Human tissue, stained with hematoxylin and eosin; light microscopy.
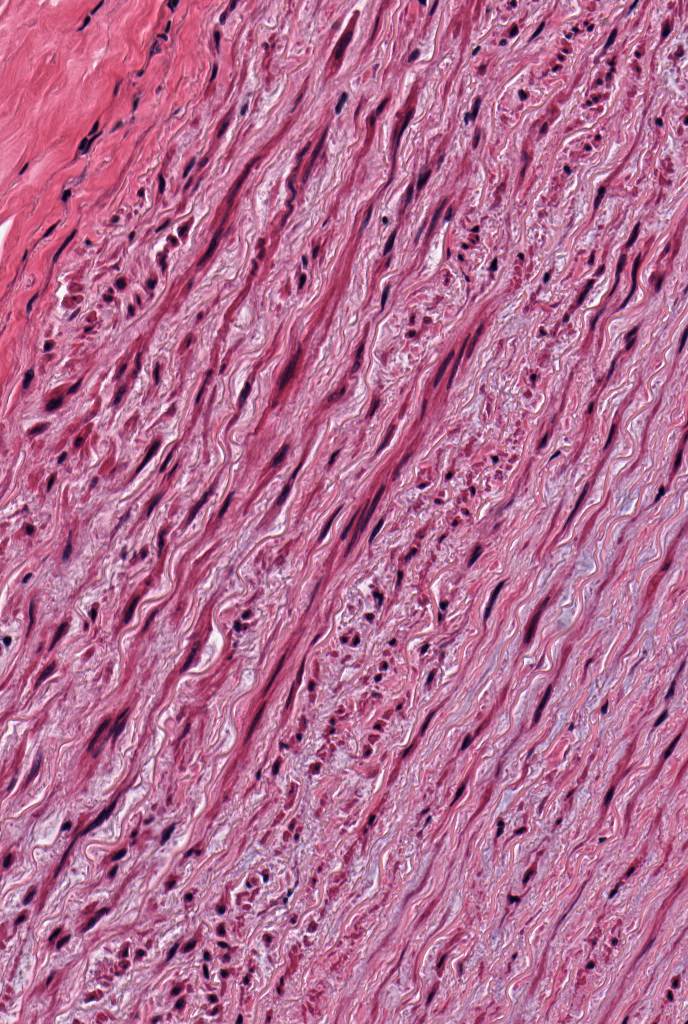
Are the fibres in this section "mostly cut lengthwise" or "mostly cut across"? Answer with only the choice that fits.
Mostly cut lengthwise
